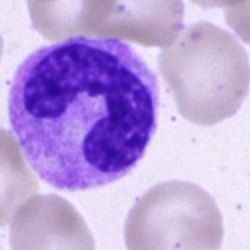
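Band neutrophil: its nucleus is a thick curved band shaped like a horseshoe, not divided into separate lobes, with its open side facing toward the lower left. Chromatin is dark purple and coarsely clumped, and fine lilac granules lie evenly scattered through the cytoplasm.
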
